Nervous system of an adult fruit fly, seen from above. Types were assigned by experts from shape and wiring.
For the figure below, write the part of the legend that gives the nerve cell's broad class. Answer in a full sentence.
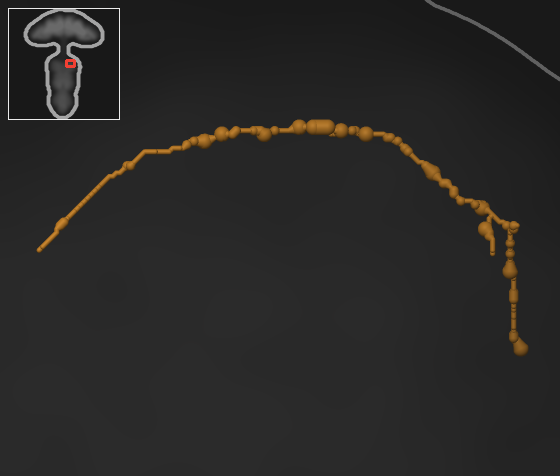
The broad class is sensory neuron entering the nerve cord.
